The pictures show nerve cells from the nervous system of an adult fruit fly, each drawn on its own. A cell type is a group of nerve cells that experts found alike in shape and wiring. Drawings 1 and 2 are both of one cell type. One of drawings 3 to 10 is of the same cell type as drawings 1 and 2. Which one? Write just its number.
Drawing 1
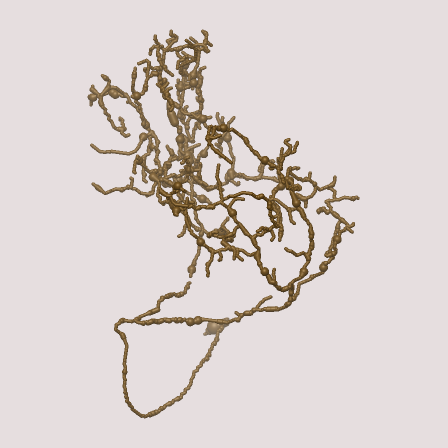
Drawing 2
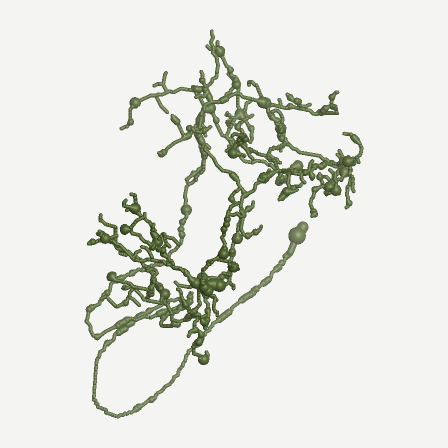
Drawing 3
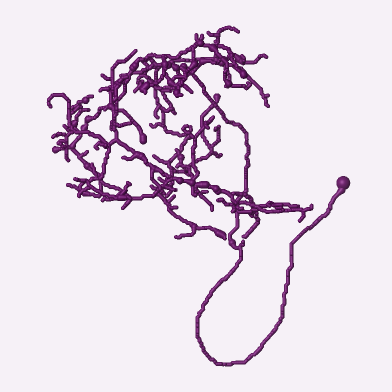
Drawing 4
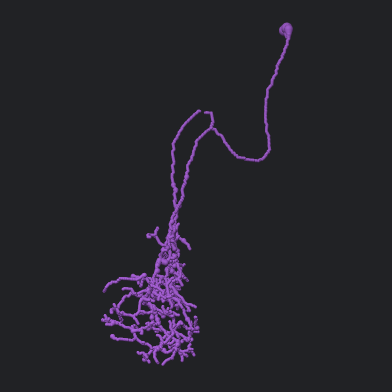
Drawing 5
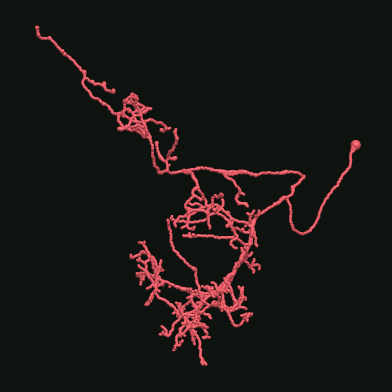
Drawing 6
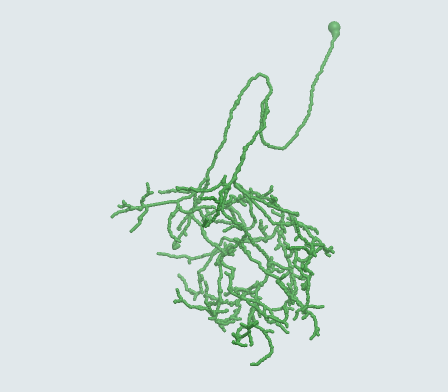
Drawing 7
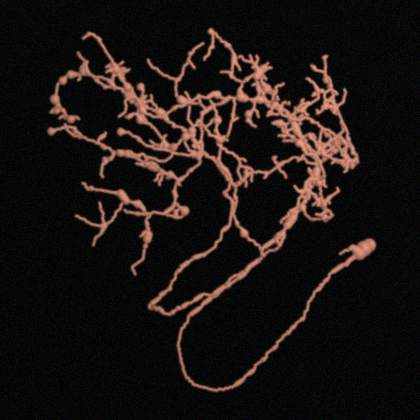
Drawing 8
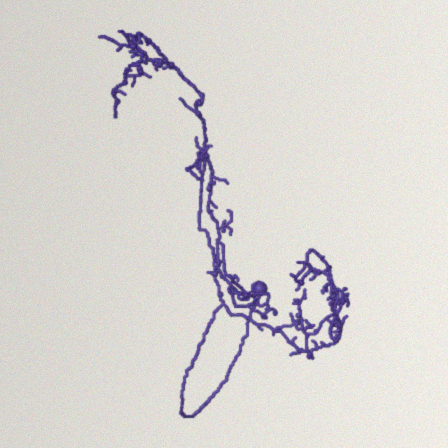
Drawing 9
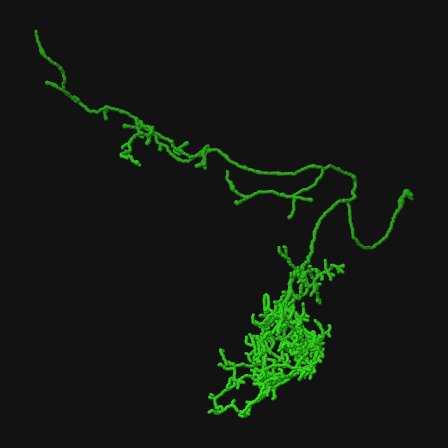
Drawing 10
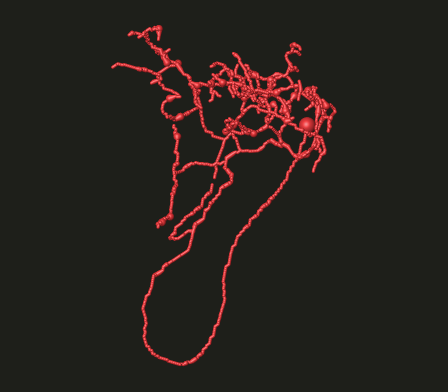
10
